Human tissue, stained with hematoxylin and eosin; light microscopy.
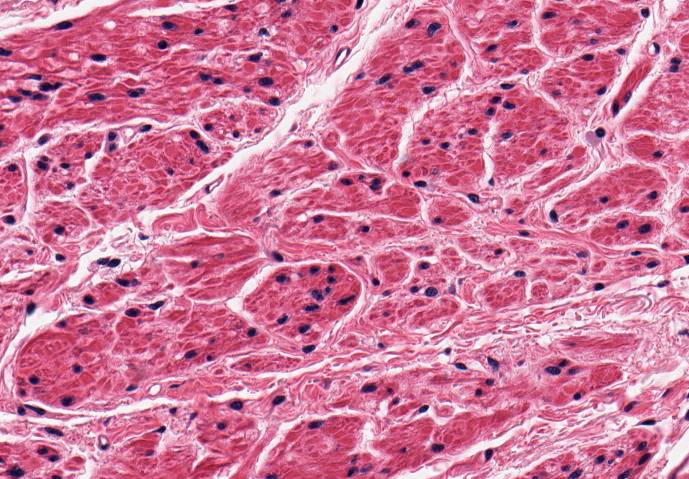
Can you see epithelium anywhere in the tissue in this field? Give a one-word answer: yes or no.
No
